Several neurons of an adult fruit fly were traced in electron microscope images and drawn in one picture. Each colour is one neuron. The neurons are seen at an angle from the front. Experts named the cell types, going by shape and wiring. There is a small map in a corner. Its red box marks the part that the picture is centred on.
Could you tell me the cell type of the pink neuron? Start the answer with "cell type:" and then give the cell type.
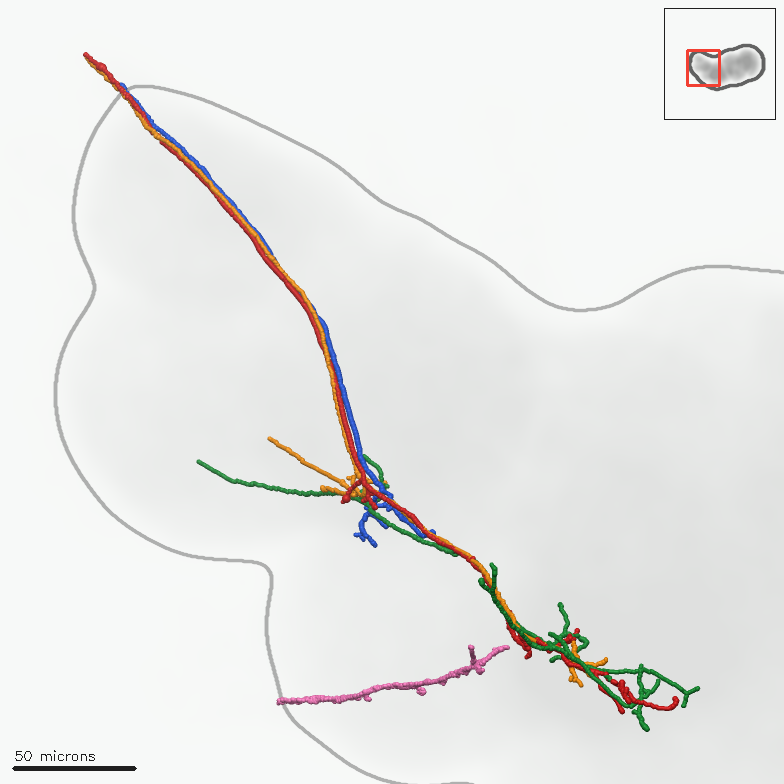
cell type: SNpp40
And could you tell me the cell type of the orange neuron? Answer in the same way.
cell type: SNpp03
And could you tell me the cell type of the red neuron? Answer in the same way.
cell type: SNpp01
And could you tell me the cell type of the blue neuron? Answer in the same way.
cell type: SNpp02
